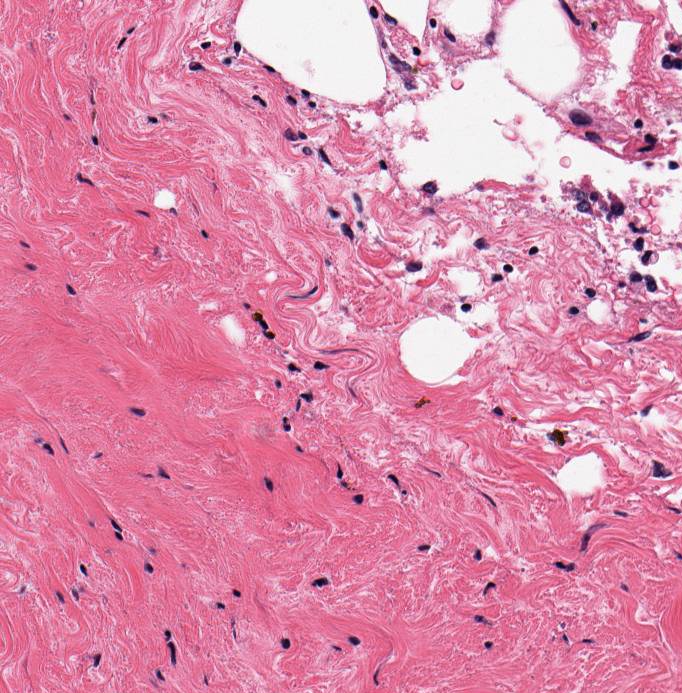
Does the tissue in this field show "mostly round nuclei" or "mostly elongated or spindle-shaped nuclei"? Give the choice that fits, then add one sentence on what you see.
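Mostly elongated or spindle-shaped nuclei. The dense collagen holds sparse, small, dark, elongated spindle nuclei.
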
